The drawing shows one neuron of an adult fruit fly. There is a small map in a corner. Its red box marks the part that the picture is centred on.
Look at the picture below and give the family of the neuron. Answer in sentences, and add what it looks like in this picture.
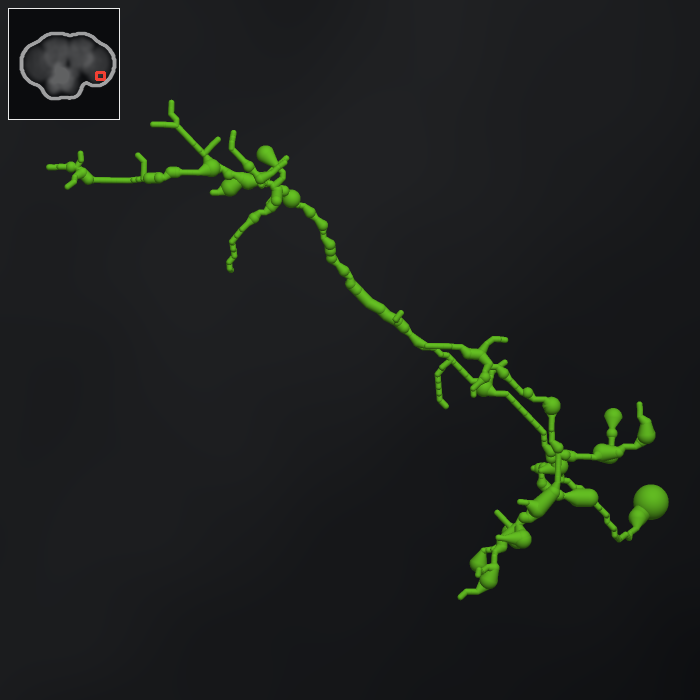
Its family is Mi. This is an optic-lobe intrinsic neuron. The cell body can be seen at the lower right of the picture. As drawn here it is about as wide as it is tall.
